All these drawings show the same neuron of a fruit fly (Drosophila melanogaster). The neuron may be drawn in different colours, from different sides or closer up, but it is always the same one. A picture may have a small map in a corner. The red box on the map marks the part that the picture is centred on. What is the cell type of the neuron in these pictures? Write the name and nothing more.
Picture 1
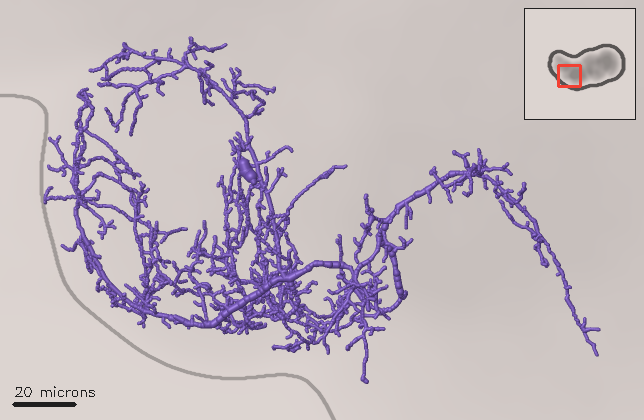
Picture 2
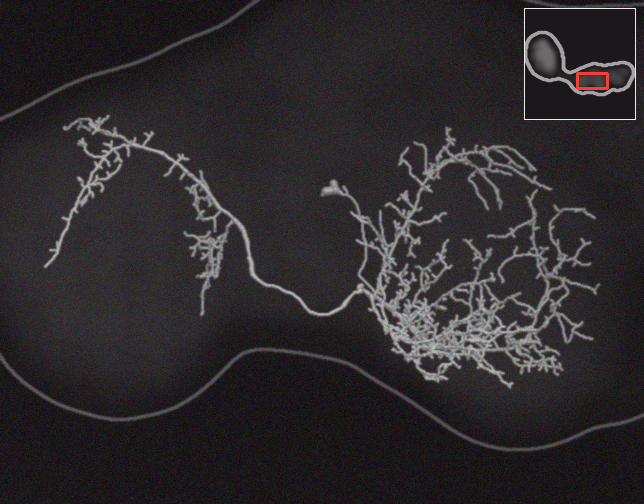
IN09A004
